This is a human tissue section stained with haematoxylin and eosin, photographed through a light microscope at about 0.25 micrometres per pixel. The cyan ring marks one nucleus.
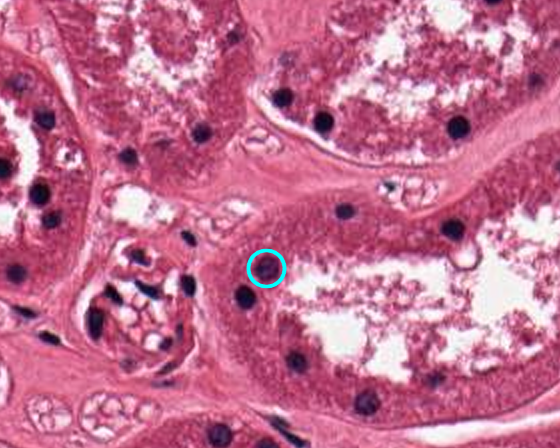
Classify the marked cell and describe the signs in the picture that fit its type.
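The marked nucleus belongs to a proximal tubule cell. The nucleus is round, with a smooth, sharply defined edge. The cytoplasm around it is pink and finely granular, with no clear outline separating it from neighbouring cells. It lies in the wall of a tubule whose lumen, on its right, holds pale, wispy pink material, and another dark round nucleus lies just below it along the same wall.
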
